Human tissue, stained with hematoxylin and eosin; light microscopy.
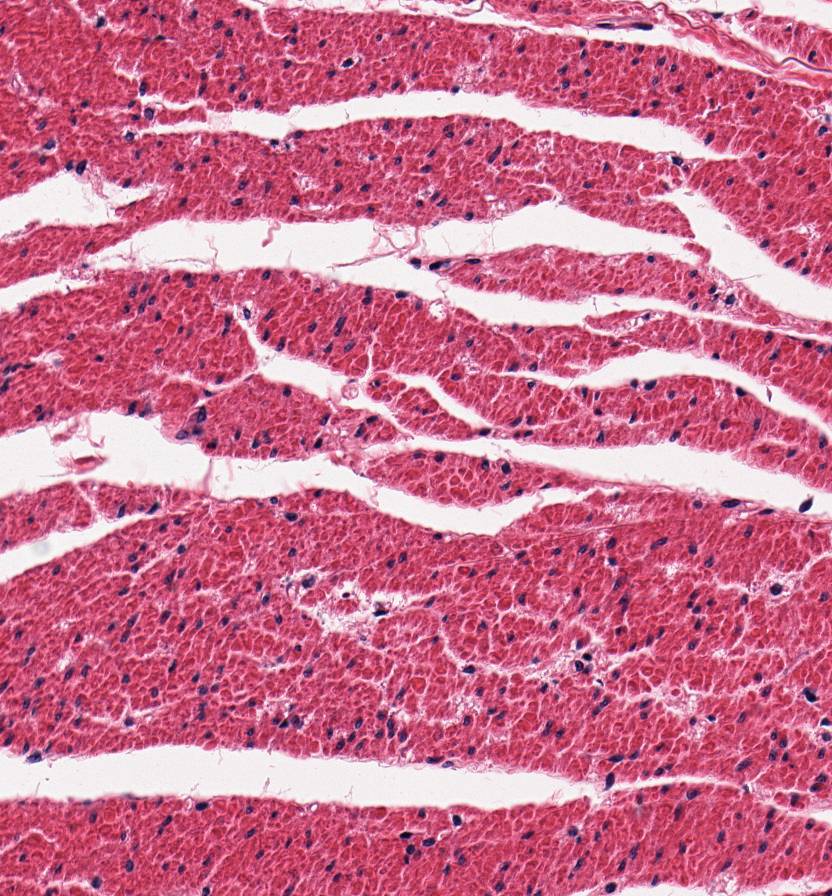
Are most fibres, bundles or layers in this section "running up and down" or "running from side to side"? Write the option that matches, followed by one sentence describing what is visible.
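Running from side to side. The tissue forms long bands that run roughly from left to right across the field.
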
